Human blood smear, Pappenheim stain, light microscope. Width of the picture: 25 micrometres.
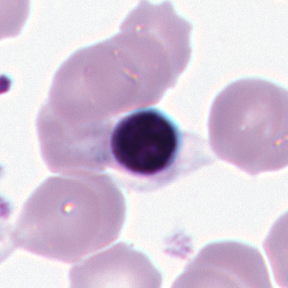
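Normoblast, the central cell: its chromatin looks dense, dark purple and coarsely clumped, and I can find no nucleolus in the nucleus. The cytoplasm shows no granules that I can see, and red cells press against the cell on its upper left side.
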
